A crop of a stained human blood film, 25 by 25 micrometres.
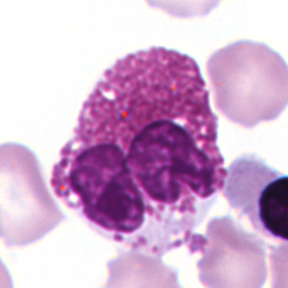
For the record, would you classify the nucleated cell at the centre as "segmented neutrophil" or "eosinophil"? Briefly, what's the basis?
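I'd call this an eosinophil rather than a segmented neutrophil.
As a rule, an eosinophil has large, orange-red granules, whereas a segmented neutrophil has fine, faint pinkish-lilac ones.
The granules above the nucleus here are coarse, densely packed and reddish-purple, not fine and faint. Below the nucleus, whose lobes sit in the lower half, the cytoplasm is paler, with fewer granules.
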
